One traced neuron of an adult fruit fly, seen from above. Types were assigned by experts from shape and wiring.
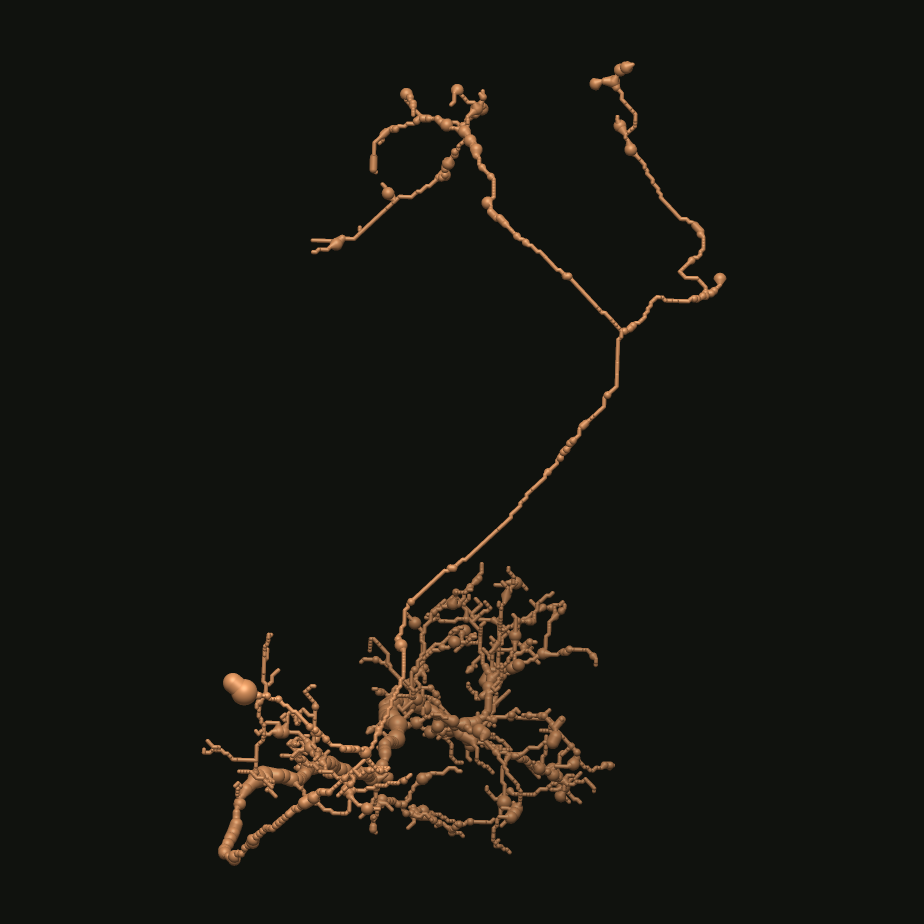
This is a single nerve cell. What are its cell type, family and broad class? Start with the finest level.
AOTU043; hemilineage VLPd&p1_posterior; central-brain intrinsic neuron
